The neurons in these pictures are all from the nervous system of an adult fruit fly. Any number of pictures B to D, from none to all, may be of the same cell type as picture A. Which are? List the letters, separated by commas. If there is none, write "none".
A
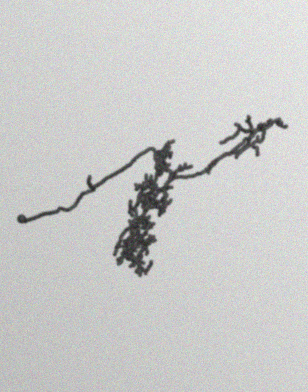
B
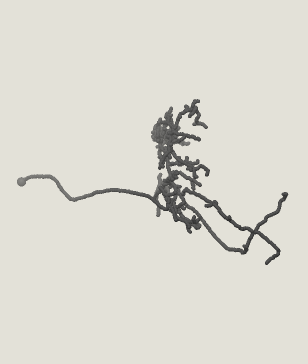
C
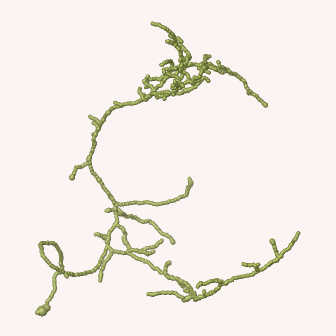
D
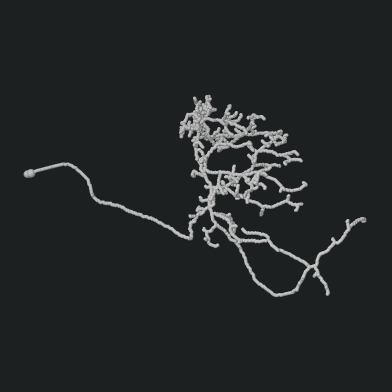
B, D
